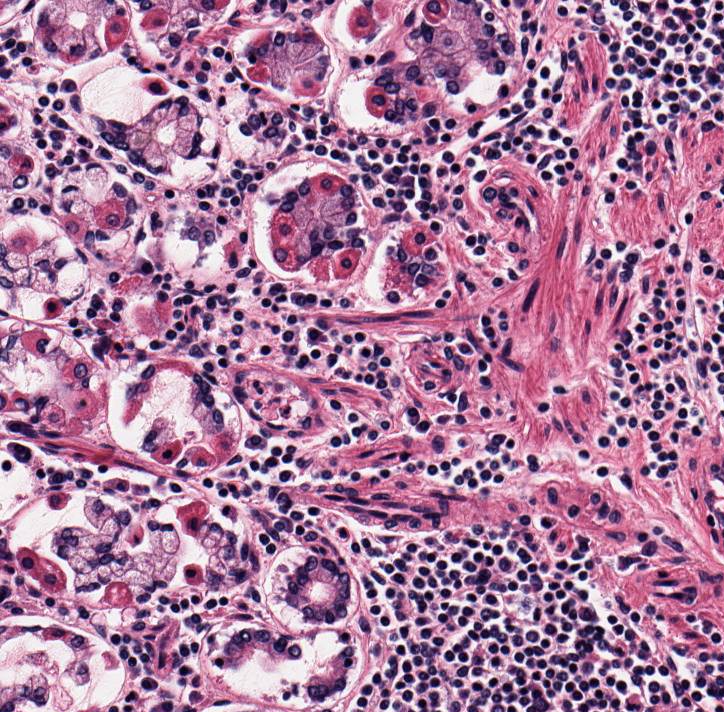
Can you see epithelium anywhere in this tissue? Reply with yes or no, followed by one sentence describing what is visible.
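Yes. The glands are seen as rounded to oval profiles with small central lumens, spaced apart by cellular stroma.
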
